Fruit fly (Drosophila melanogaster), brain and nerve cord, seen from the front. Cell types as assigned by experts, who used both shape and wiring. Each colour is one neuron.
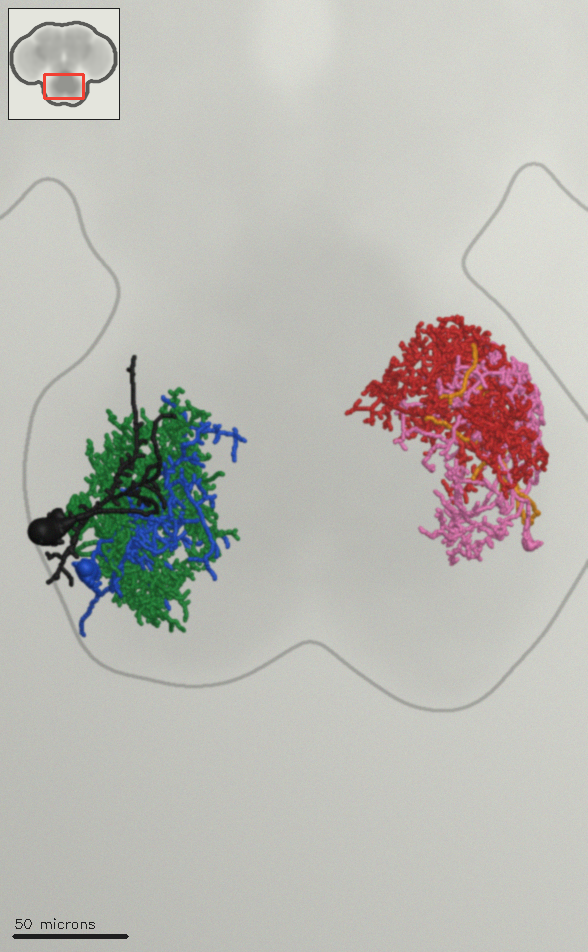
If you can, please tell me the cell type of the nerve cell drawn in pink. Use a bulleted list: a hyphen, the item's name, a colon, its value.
- cell type: Sternal adductor MN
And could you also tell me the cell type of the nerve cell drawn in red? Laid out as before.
- cell type: IN21A015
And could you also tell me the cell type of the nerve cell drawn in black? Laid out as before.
- cell type: Ti flexor MN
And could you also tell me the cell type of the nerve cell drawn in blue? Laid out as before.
- cell type: Acc. ti flexor MN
